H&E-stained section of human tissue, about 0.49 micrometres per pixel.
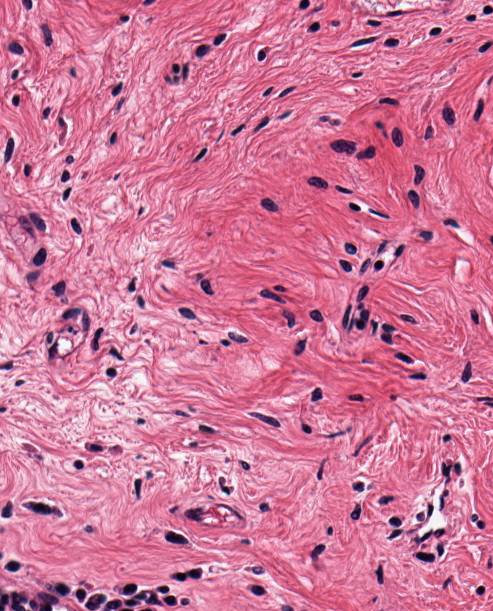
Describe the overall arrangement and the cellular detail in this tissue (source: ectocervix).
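Pink collagenous stroma occupies almost the entire field, with single cells scattered through it. Its collagen bundles are wavy and run in varying directions. Most of the stromal nuclei are elongated, dark and spindle-shaped, consistent with fibroblasts. At the bottom left corner sits a small cluster of crowded dark nuclei.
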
